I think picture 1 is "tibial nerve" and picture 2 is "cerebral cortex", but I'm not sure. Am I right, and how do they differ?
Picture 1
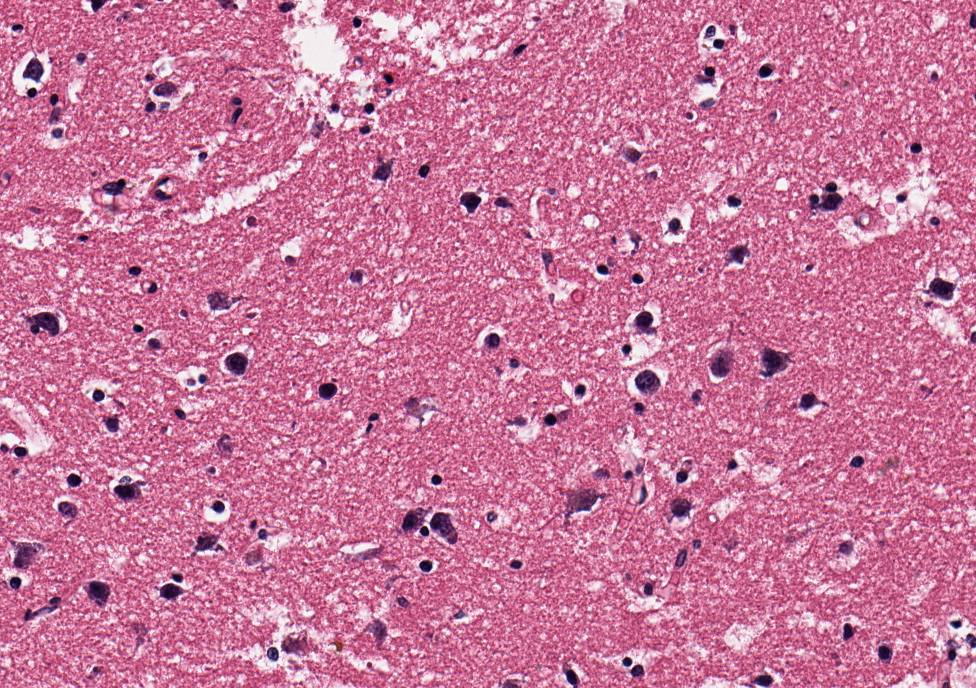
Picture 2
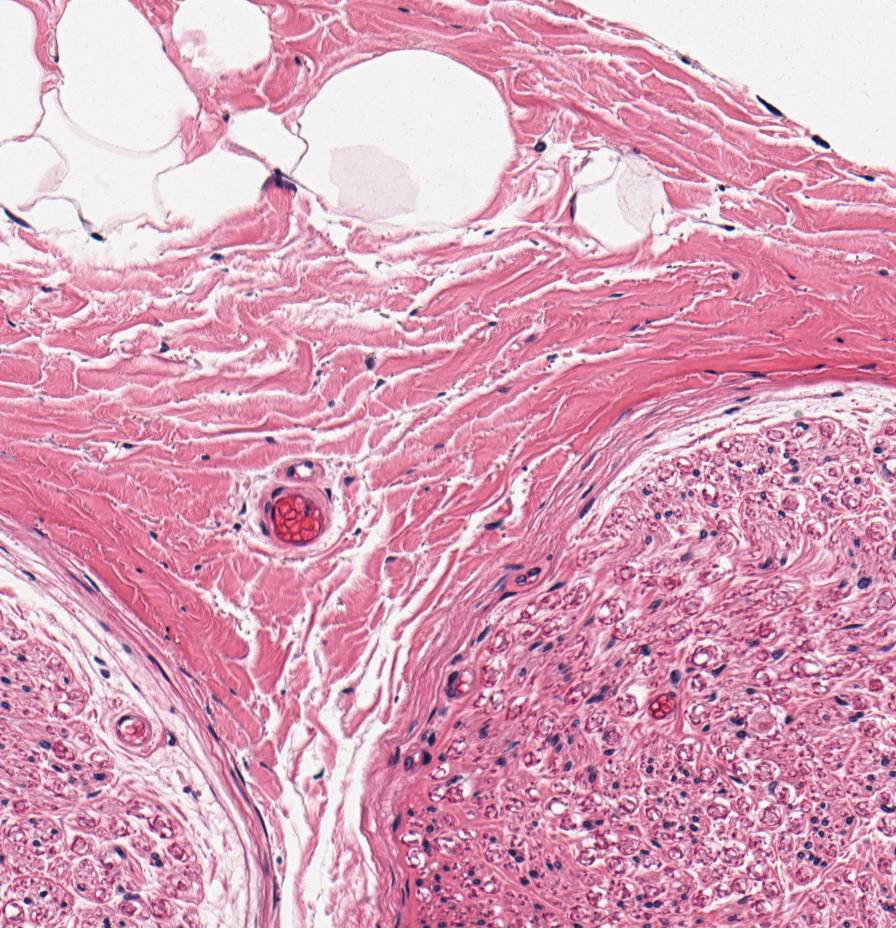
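Picture 1 is cerebral cortex; picture 2 is tibial nerve. In picture 1, a finely granular, pink-staining neuropil fills the field, with no epithelium or glandular units. Small, round, dark nuclei with scant cytoplasm are scattered evenly, and larger neurons with angular purple cell bodies lie among them, several right of centre.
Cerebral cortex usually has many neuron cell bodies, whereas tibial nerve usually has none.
Picture 2 shows two rounded nerve-fibre bundles, lower left and lower right, parted by a wedge of dense connective tissue. Their fibres are cut in cross-section as many small round profiles, each a pale rim around a central pink dot. Small dark nuclei are spread evenly through the lower right bundle, which also holds a tiny capillary with red blood cells.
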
